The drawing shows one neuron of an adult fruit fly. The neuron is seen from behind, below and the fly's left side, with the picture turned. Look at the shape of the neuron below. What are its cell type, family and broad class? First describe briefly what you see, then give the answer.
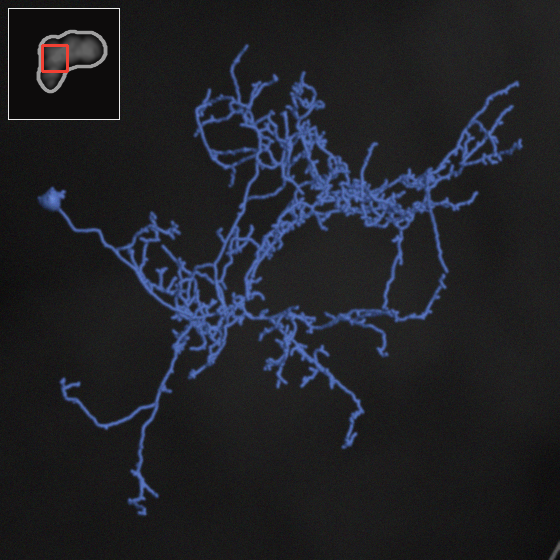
The picture shows dozens of branch ends. As drawn here it is about as wide as it is tall. It is of cell type IN12A037. Its family is hemilineage 12A. This is a nerve-cord intrinsic neuron.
